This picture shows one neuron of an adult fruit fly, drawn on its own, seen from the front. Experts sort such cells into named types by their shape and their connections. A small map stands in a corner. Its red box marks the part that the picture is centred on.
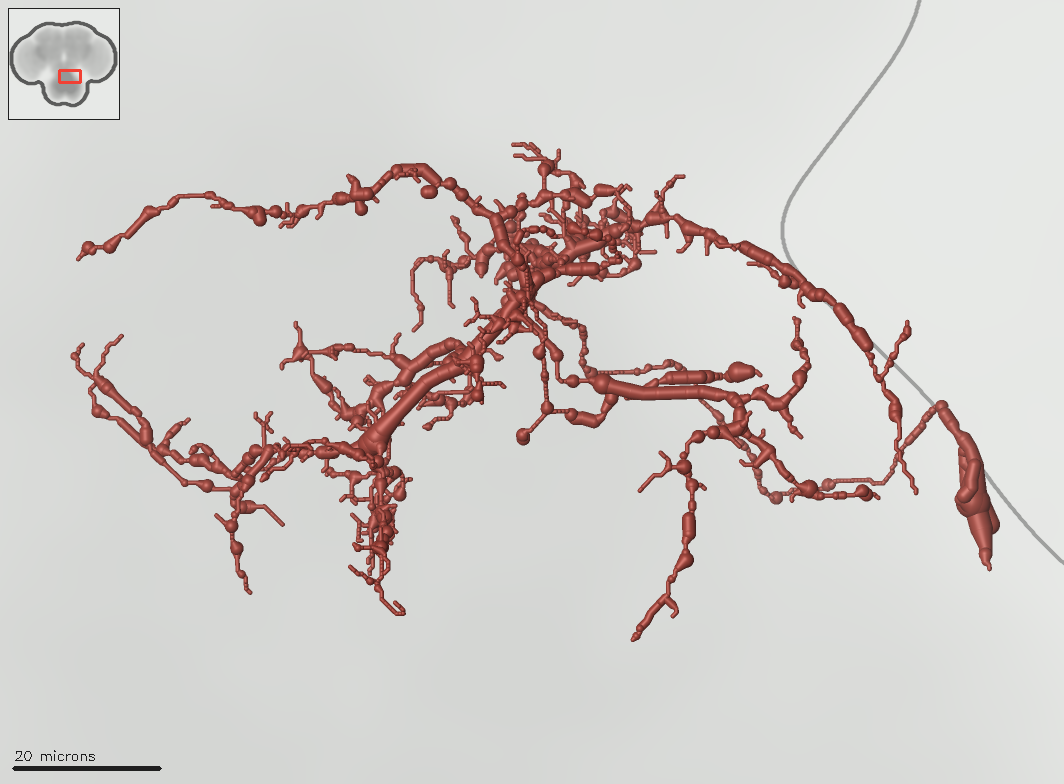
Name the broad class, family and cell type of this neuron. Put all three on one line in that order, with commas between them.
nerve-cord intrinsic neuron, hemilineage 11B, IN11B024_b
